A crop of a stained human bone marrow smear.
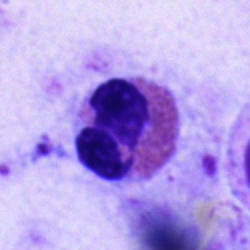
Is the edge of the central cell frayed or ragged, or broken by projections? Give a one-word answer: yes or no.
No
